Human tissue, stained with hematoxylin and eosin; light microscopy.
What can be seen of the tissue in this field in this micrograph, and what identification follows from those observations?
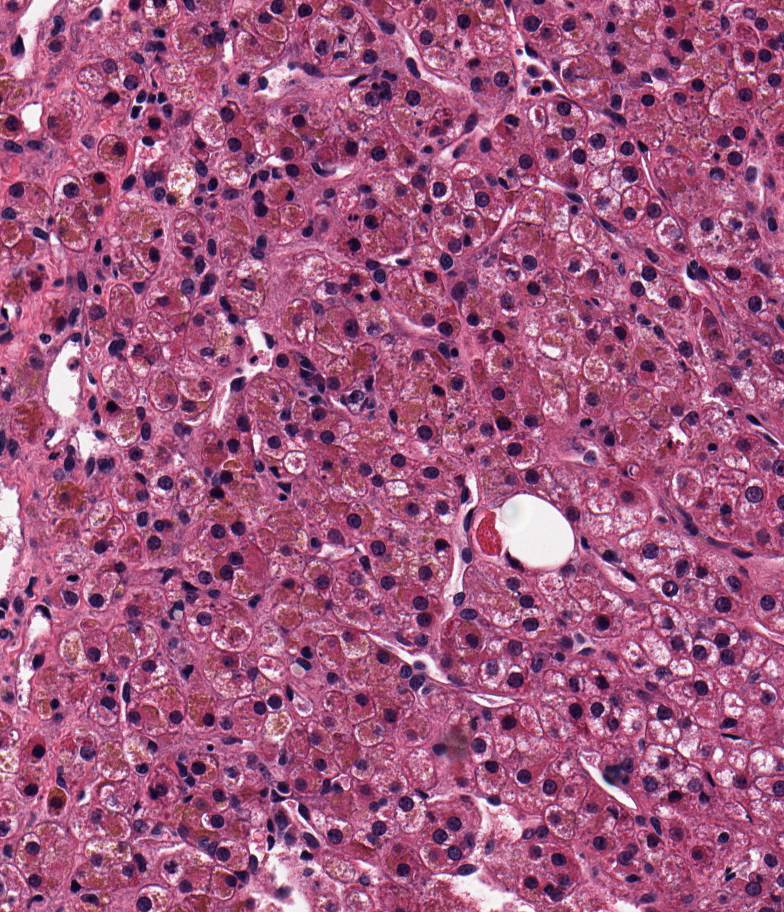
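Lots of these cells have granular eosinophilic cytoplasm carrying golden-brown pigment granules, most plentiful over on the left. Toward the right, the cytoplasm is often paler and finely vacuolated. Borders are distinct, picking out individual cells within the nests. No glands, ducts or lumen-forming structures sit among them. So: adrenal gland.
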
